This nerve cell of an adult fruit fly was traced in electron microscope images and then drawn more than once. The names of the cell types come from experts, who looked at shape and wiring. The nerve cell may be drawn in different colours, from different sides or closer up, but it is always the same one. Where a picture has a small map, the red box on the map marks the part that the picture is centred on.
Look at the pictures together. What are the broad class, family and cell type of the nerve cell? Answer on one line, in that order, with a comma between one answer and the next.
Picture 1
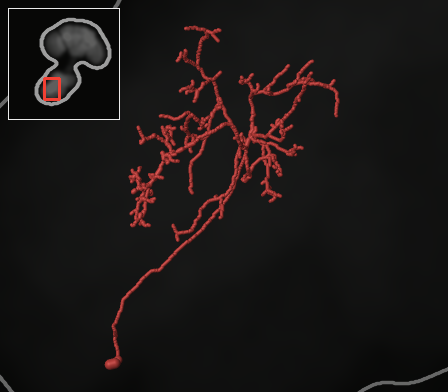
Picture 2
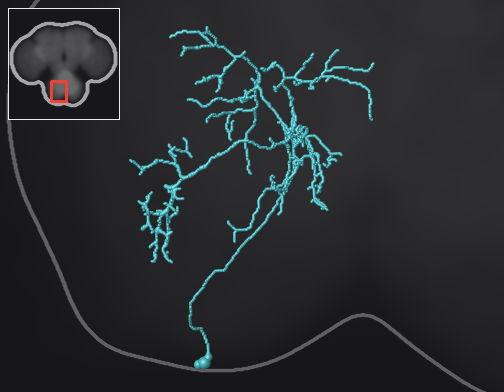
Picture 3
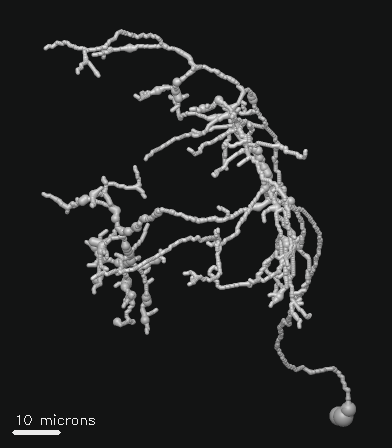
nerve-cord intrinsic neuron, hemilineage 21A, IN21A040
